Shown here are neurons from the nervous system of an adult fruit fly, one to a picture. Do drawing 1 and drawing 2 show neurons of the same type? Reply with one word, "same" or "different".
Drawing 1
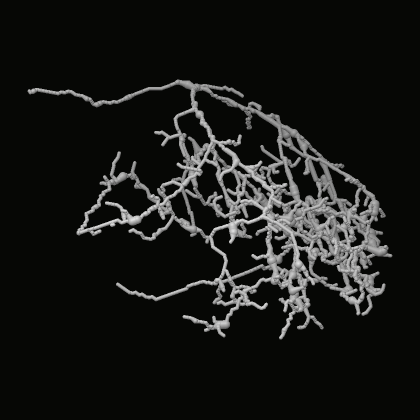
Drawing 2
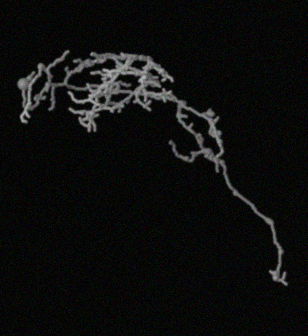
different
